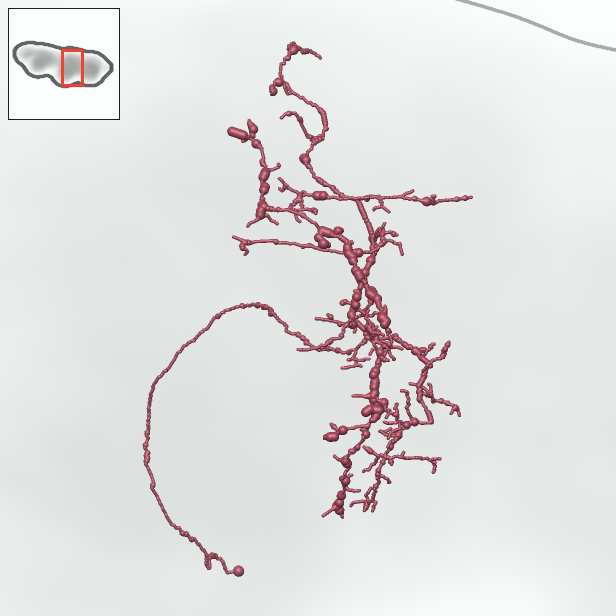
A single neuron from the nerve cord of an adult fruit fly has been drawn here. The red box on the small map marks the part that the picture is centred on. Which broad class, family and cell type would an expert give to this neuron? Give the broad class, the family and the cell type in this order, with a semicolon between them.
nerve-cord intrinsic neuron; hemilineage 06B; IN06B066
